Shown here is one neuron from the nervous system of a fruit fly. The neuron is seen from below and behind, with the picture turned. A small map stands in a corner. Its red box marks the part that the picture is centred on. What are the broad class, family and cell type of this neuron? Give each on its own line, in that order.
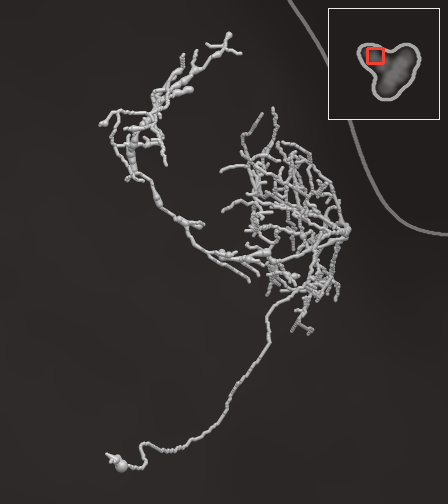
nerve-cord intrinsic neuron
hemilineage 14A
IN14A051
